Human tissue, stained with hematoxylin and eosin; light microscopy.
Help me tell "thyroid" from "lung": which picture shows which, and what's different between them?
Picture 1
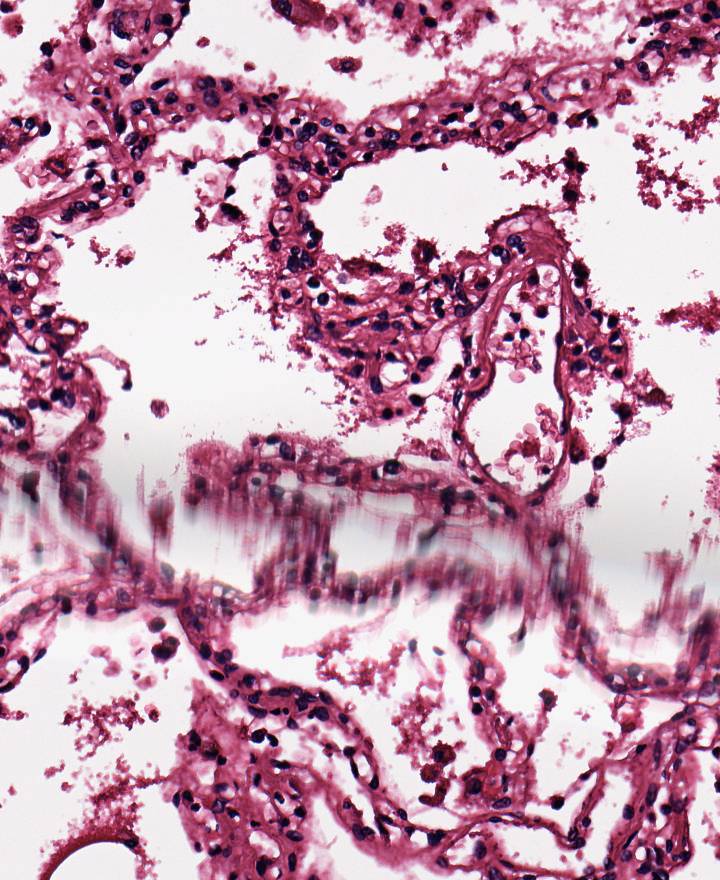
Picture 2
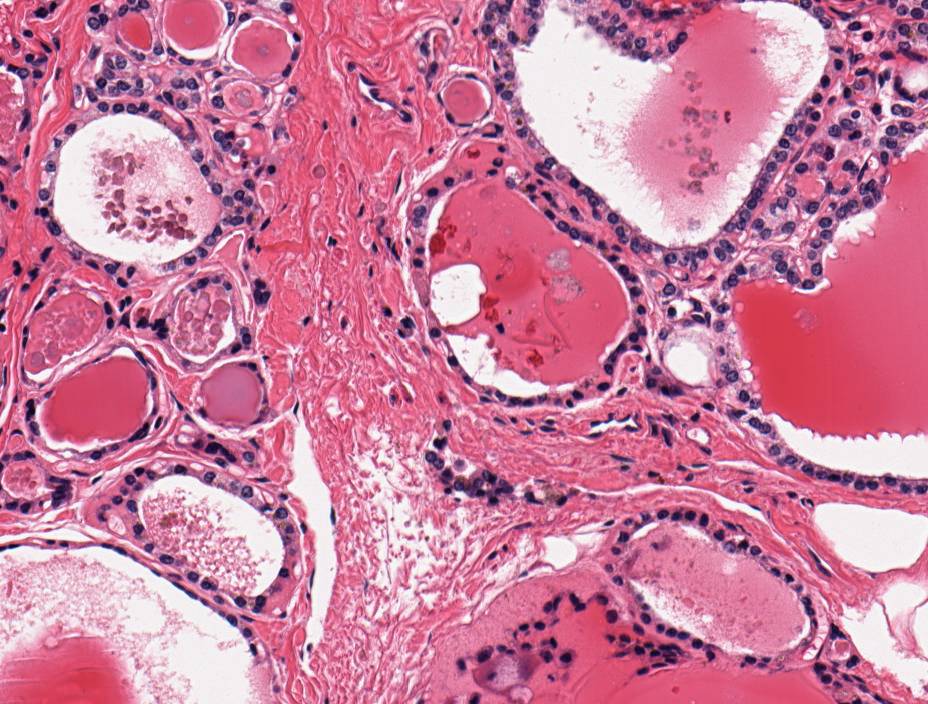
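The lung is shown in picture 1 and the thyroid in picture 2. In picture 1, thin branching cellular septa form a network around large irregular empty spaces holding scattered clumps of pale pink granular material. Right of centre, a thin-walled rounded loop encloses red blood cells. In picture 2, most follicles contain pink eosinophilic colloid and are lined by a single layer of low cuboidal to flattened cells with round dark nuclei.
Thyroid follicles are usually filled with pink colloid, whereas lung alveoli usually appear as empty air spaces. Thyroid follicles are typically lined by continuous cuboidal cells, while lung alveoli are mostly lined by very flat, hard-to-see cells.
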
